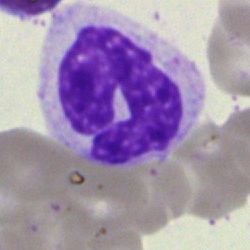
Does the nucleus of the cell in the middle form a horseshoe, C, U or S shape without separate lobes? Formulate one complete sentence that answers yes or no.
Yes, a curved band without separate lobes is the shape of the nucleus.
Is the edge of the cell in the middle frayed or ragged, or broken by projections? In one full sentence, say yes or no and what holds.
No, what this cell has is a smooth outline, not a rough one.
